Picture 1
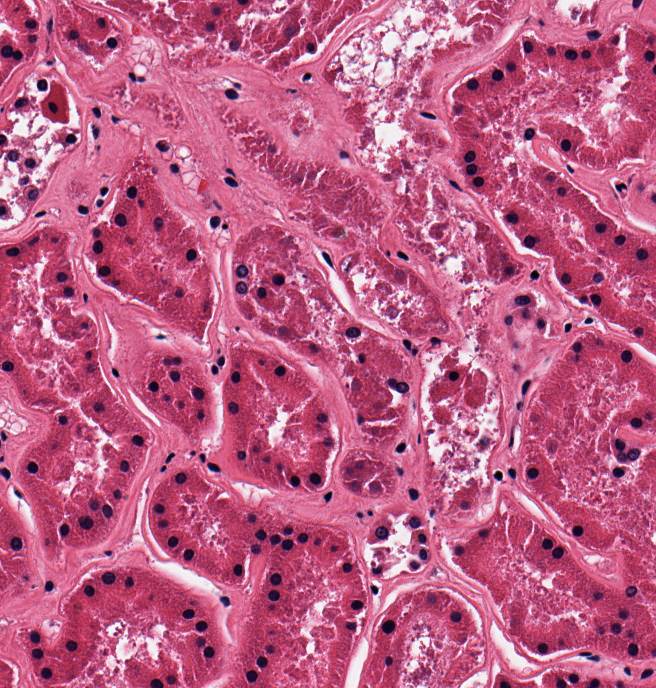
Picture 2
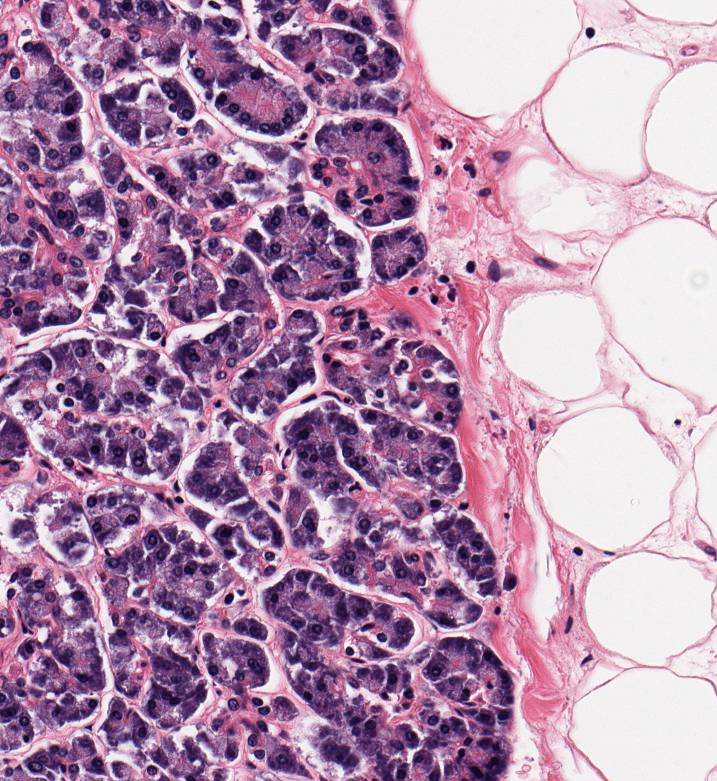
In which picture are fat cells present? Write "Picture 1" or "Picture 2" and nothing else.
Picture 2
